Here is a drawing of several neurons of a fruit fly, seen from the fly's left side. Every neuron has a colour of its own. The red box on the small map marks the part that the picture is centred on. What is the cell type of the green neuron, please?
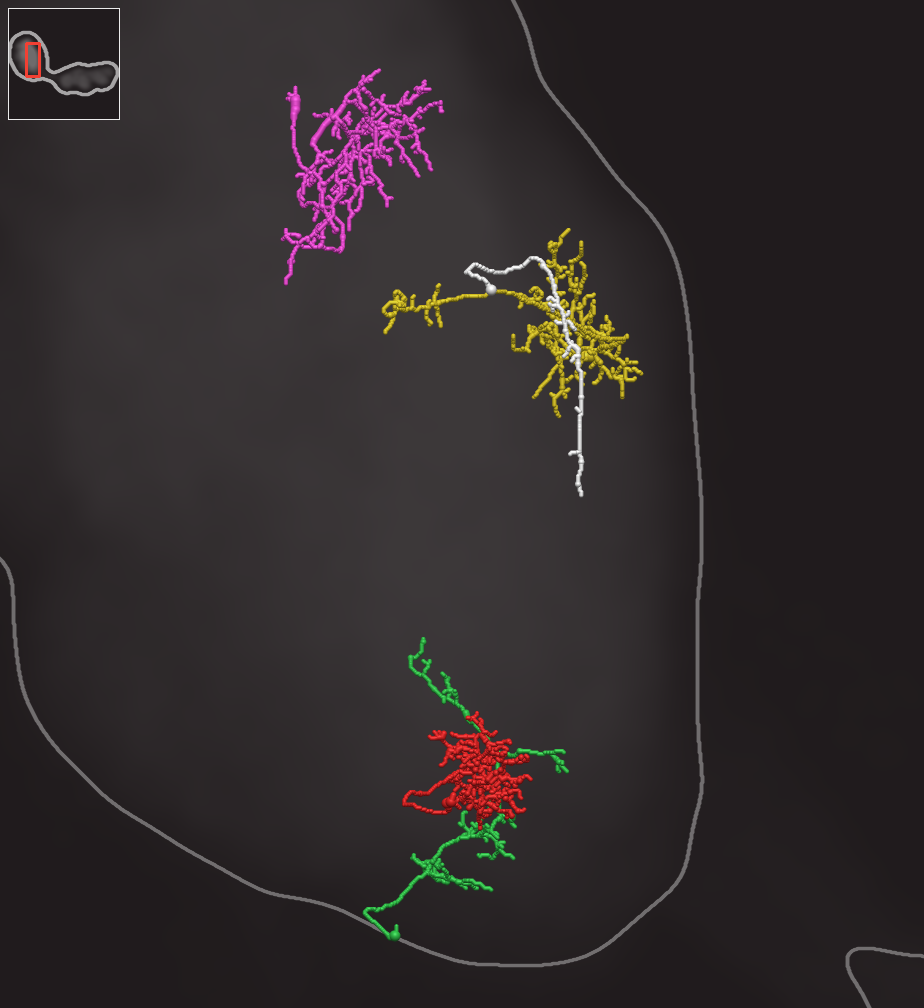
TmY13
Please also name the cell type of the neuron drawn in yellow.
Tm16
